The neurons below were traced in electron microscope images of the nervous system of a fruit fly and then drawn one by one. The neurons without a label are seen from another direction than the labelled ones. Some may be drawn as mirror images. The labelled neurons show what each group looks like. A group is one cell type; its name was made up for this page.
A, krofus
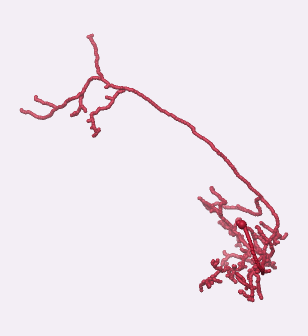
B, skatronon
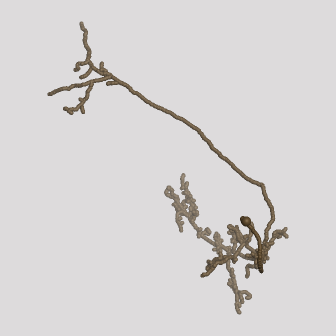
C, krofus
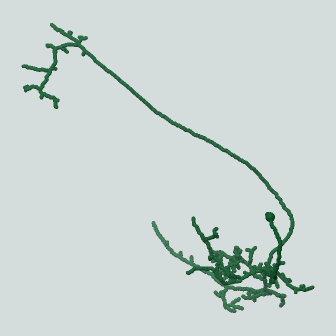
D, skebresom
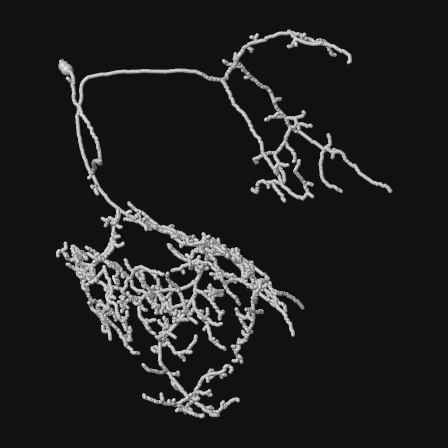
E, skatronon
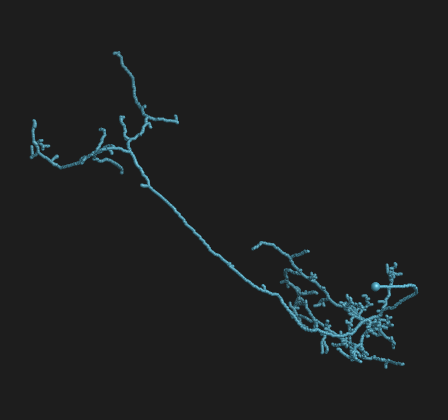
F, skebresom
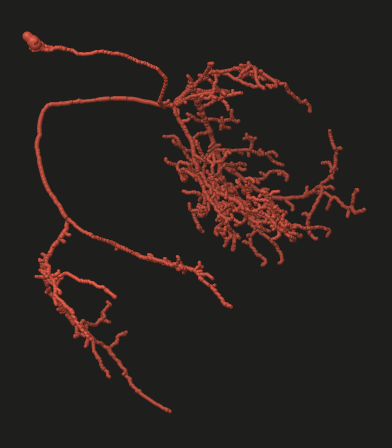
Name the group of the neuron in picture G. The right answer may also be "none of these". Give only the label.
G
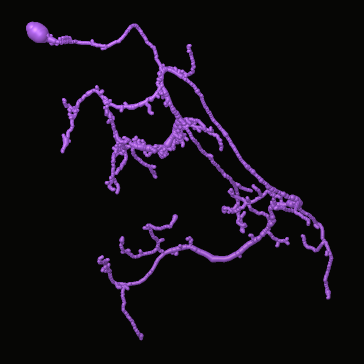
none of these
